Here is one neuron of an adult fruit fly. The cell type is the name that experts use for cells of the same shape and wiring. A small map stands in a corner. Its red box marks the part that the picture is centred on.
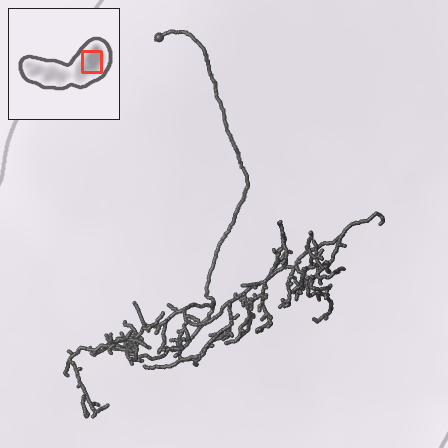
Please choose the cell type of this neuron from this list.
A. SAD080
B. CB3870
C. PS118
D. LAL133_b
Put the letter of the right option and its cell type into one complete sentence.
The neuron takes the cell type LAL133_b, listed as option D.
